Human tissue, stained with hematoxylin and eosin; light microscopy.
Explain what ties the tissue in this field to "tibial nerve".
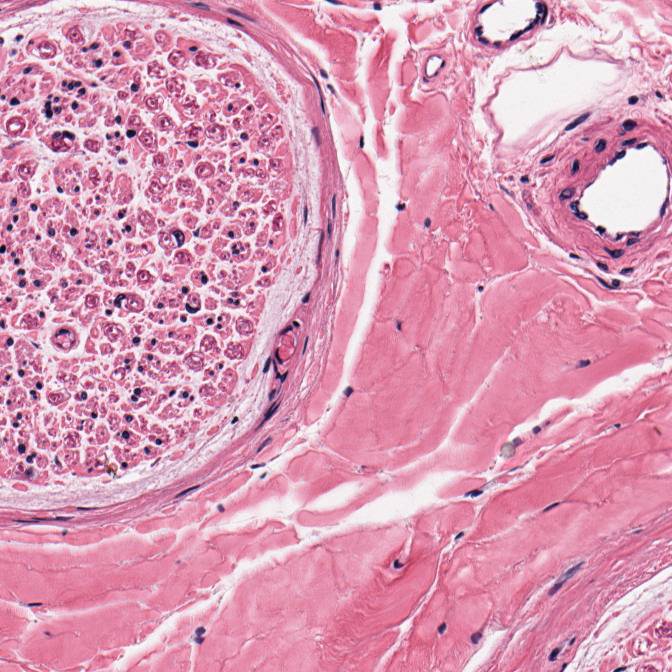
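Tibial nerve, cut across: a large rounded fascicle fills the upper left.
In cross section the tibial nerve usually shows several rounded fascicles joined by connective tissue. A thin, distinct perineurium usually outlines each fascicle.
Here a thin concentric sheath of flattened cells bounds it. Small round axon profiles with pale rings are closely packed inside.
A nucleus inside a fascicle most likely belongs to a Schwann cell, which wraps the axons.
The small dark nuclei scattered among the fibres fit this.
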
